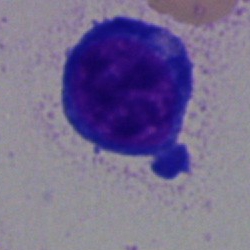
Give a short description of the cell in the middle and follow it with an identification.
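Looking first at the shape, I see a roughly round outline. The rim of cytoplasm stains a deep blue, and I can't make out any granules in it. There's one small, rounded blue bleb protruding from the lower right edge. This is a proerythroblast.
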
